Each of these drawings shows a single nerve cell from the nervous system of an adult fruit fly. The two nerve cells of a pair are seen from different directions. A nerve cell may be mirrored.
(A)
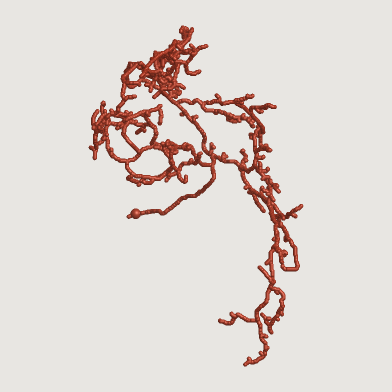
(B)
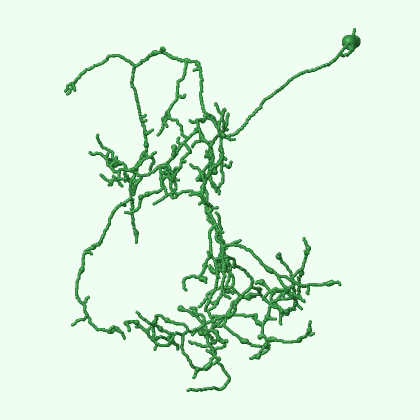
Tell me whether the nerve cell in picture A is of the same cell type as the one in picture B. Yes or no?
no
